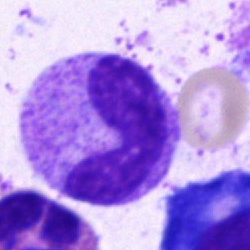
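Band neutrophil, central cell, stained human bone marrow smear. Nucleus deeply indented, curved C shape, against right side of cell, hollow facing left. Chromatin condensed, dark purple. Fine purple granules scattered throughout cytoplasm.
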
